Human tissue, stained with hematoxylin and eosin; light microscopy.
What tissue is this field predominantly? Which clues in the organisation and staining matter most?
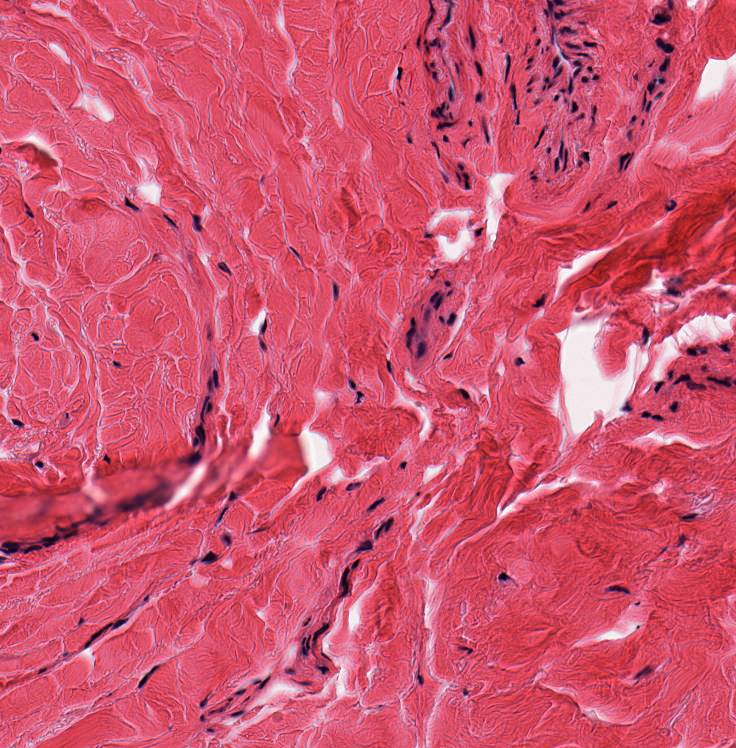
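Answer: the field mainly shows dermis. Densely packed eosinophilic collagen bundles fill the whole field and run in many different directions. They stain deep pink and are separated by fine white cracks.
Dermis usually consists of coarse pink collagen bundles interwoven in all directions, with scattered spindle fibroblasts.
Cells here are sparse, shown mostly by small, dark, elongated spindle nuclei of fibroblasts lying between the bundles.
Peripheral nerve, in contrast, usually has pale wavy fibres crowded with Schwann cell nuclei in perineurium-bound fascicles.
The deep pink bundles with sparse nuclei seen here differ from that.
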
